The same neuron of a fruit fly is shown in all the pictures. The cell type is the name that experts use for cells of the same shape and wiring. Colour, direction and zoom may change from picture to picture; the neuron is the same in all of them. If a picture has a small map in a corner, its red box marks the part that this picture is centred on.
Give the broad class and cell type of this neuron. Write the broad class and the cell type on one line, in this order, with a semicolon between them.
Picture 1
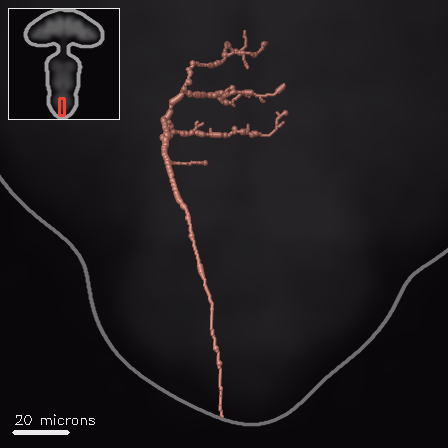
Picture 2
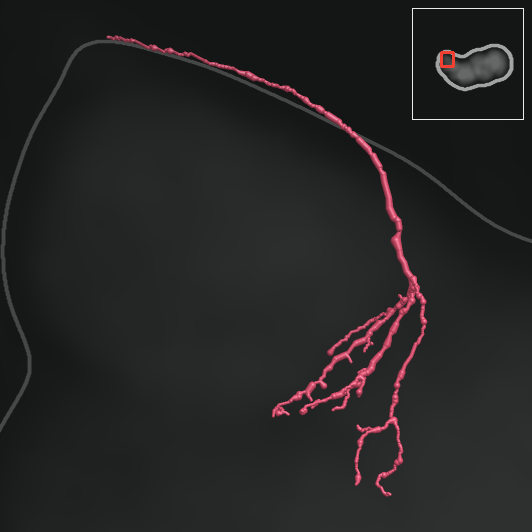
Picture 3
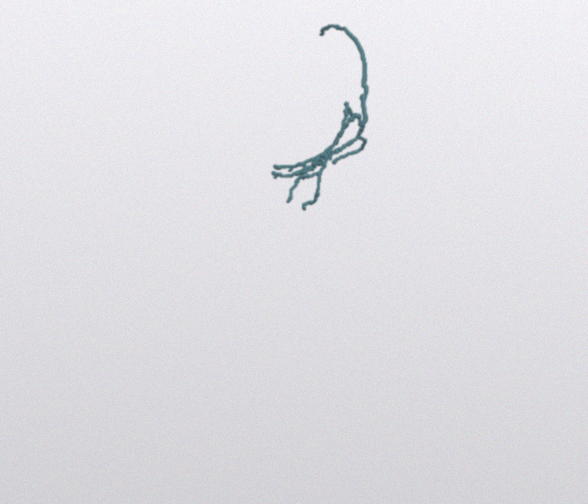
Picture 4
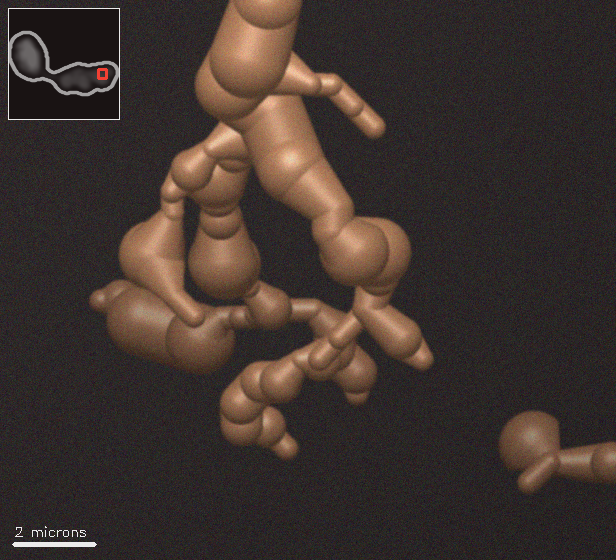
sensory neuron entering the nerve cord; SNxx14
